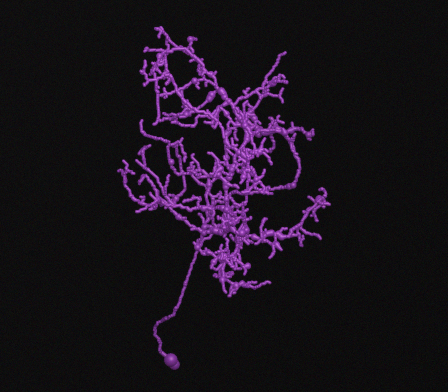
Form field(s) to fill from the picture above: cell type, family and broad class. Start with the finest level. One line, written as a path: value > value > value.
IN20A.22A024 > hemilineage 20A.22A > nerve-cord intrinsic neuron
